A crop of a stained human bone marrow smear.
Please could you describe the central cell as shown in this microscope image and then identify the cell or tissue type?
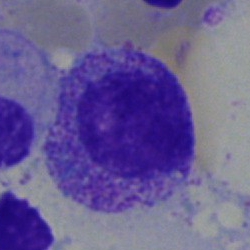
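Nucleus off-centre, toward upper right; wider cytoplasm band on lower left. Chromatin dense, dark purple. Cytoplasm pale bluish grey between granules. Few loose purple granules outside cell, beyond lower right edge. Central cell: myelocyte.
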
